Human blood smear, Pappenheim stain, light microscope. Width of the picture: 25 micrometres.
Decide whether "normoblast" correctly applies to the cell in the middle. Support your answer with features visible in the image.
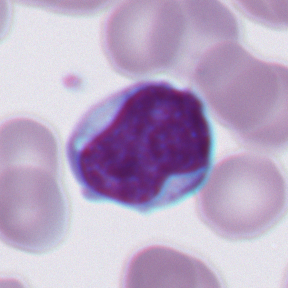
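Measuring about 13 by 11 micrometres, the cell has a smooth, roughly oval outline. Its nucleus fills about 70% of the cell's area and has an irregular outline, indented on the lower right side.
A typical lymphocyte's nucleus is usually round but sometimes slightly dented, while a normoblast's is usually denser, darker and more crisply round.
The indentation goes with typical lymphocyte, not normoblast. The chromatin is dark purple and coarsely clumped. The cytoplasm is pale blue.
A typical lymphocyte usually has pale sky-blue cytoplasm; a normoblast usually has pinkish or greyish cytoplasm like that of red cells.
The colour thus favours typical lymphocyte and counts against normoblast. No granules or vacuoles are visible in the cytoplasm.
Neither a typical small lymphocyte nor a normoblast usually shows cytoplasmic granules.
Their absence therefore fits both names. The cell is a typical lymphocyte, not a normoblast.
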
